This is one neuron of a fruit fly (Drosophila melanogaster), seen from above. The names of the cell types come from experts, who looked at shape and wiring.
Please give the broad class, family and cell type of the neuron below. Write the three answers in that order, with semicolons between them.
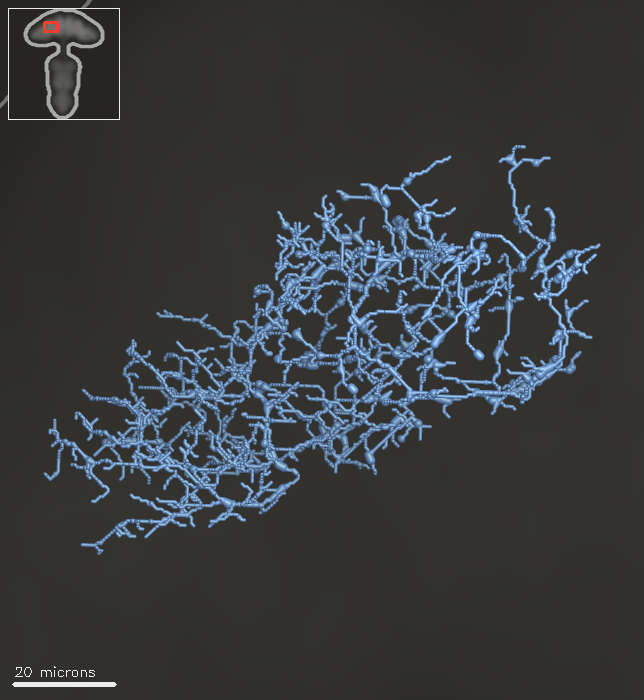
central-brain intrinsic neuron; hemilineage LHa3; LHAV3h1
